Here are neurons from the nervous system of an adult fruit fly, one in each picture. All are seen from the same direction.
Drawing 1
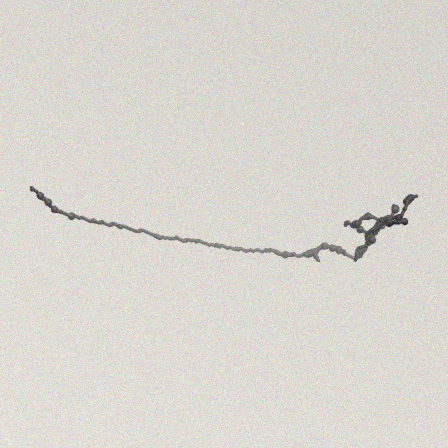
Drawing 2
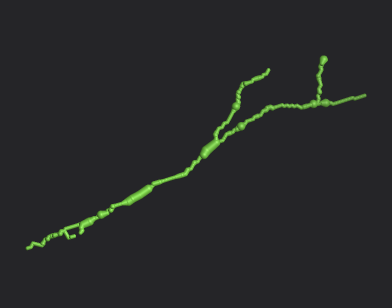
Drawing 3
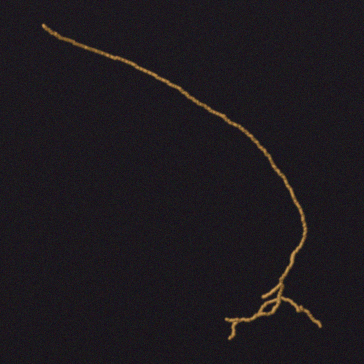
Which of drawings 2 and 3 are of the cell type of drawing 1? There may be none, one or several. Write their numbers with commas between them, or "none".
none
